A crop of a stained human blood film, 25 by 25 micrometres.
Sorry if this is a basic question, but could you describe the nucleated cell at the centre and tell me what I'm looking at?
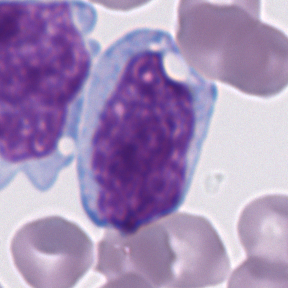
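Look first at the nucleus: it measures about 16 by 9 micrometres and has a notch in its upper right edge. In that notch sits a clear, unstained area. The chromatin is finely stippled with small pale spots, not coarsely clumped. The cytoplasm is pale blue. This is a myeloblast.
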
